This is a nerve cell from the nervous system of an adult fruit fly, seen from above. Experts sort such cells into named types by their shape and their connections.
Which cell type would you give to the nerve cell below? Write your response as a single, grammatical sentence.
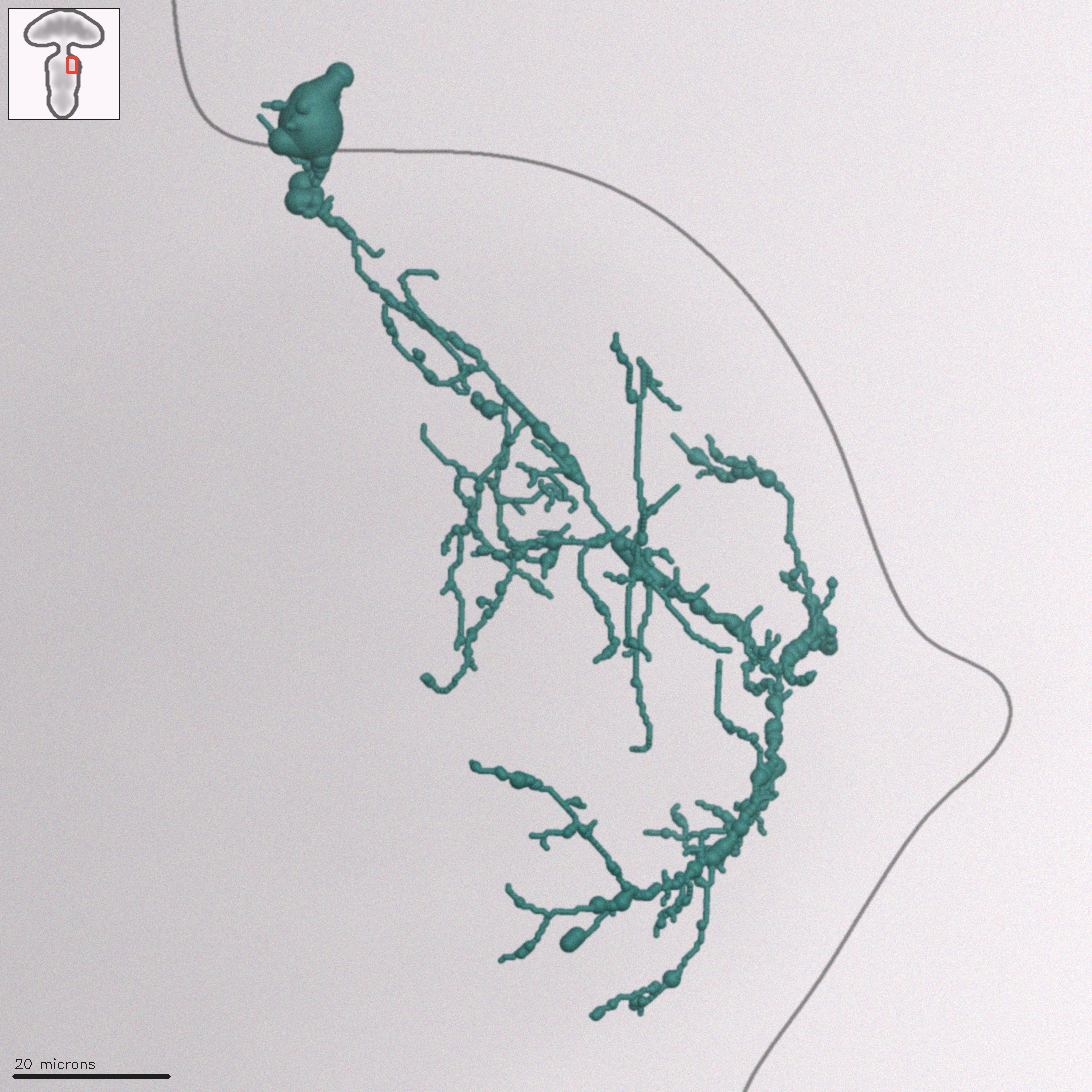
This nerve cell is a member of the Acc. tr flexor MN cell type.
